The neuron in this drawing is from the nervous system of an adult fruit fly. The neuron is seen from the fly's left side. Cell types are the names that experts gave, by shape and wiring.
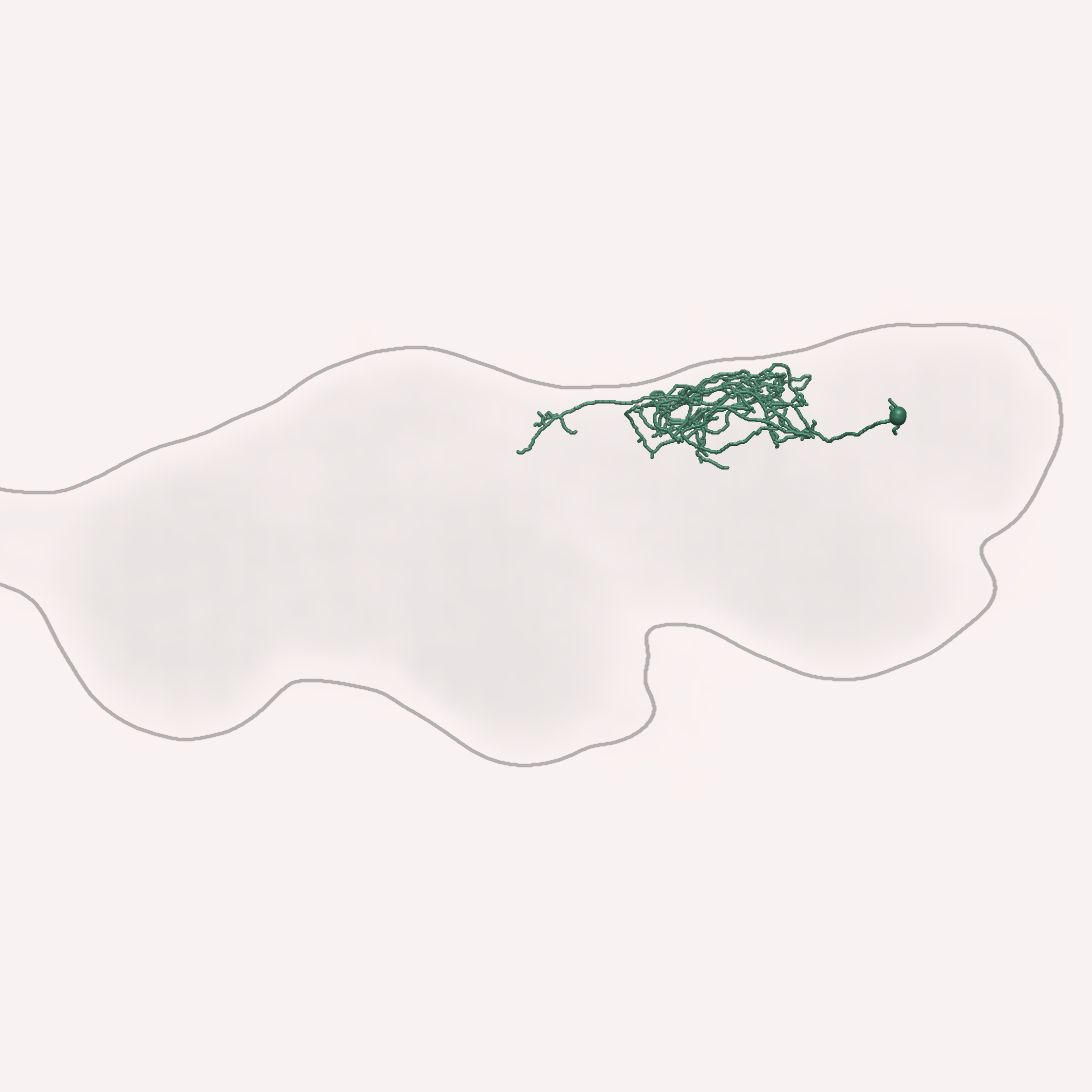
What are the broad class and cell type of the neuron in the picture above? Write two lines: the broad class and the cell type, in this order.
nerve-cord intrinsic neuron
INXXX295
